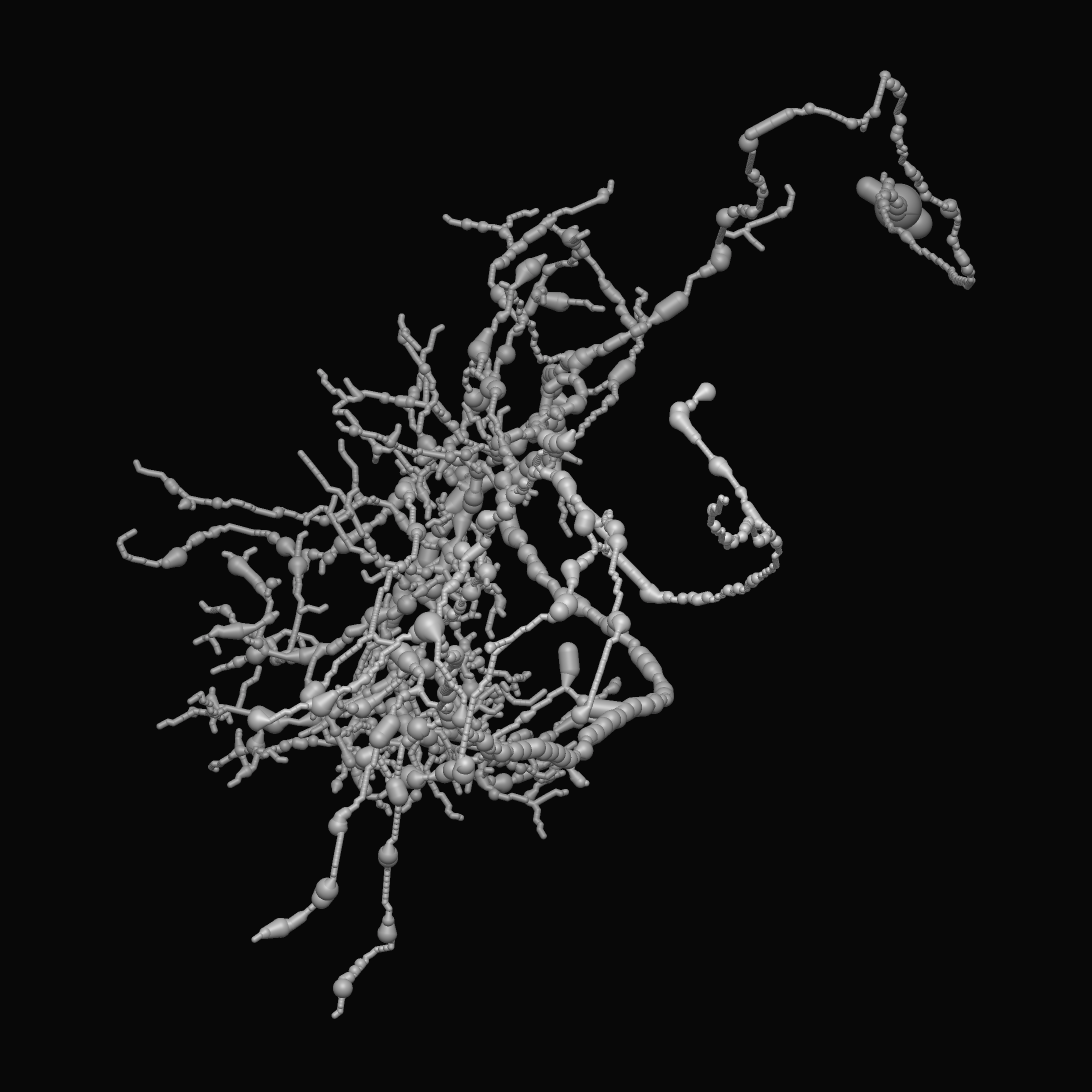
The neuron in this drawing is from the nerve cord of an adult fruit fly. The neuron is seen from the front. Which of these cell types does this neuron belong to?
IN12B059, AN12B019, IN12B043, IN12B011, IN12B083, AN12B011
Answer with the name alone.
AN12B019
